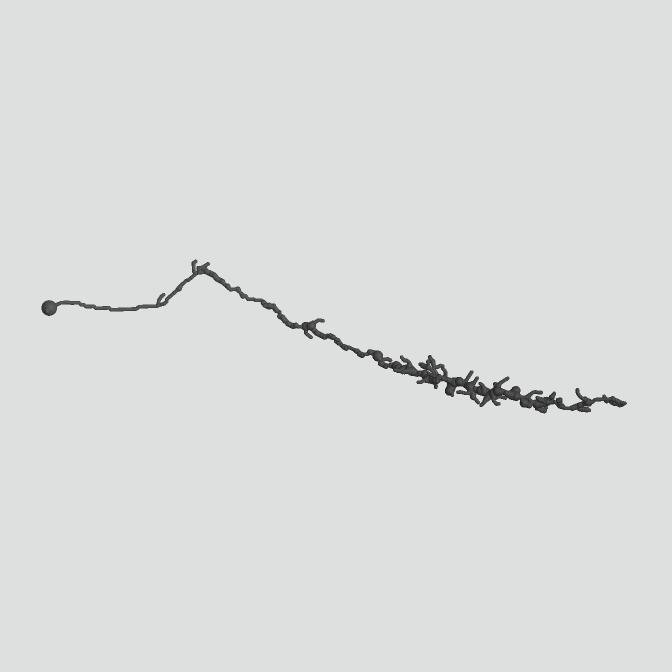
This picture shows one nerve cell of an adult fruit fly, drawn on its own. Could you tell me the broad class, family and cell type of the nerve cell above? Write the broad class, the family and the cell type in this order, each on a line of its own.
optic-lobe intrinsic neuron
Dm
Dm3c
